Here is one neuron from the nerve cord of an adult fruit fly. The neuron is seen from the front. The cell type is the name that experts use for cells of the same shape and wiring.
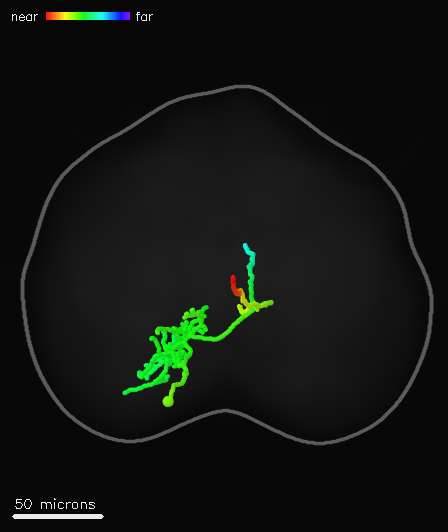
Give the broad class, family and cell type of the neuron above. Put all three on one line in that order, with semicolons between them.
ascending neuron; hemilineage 10B; AN10B047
